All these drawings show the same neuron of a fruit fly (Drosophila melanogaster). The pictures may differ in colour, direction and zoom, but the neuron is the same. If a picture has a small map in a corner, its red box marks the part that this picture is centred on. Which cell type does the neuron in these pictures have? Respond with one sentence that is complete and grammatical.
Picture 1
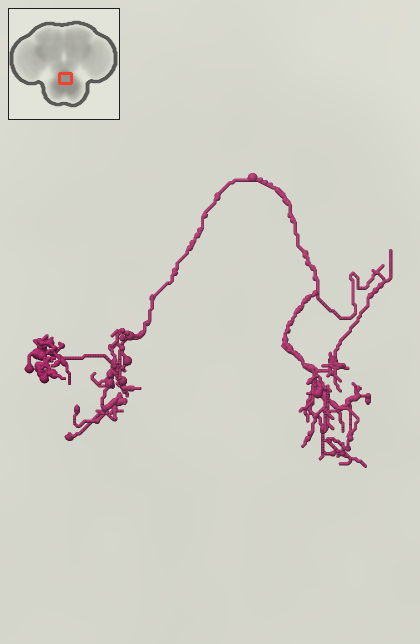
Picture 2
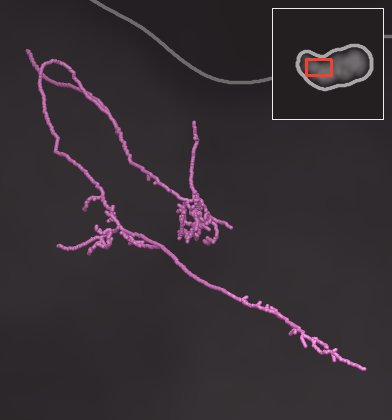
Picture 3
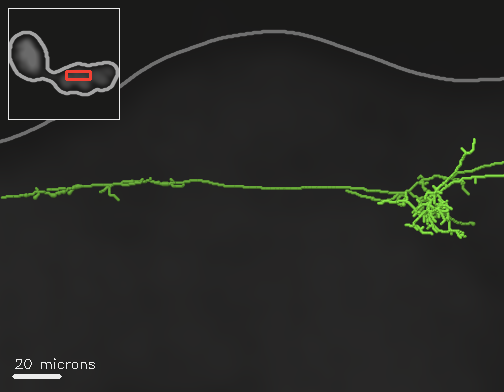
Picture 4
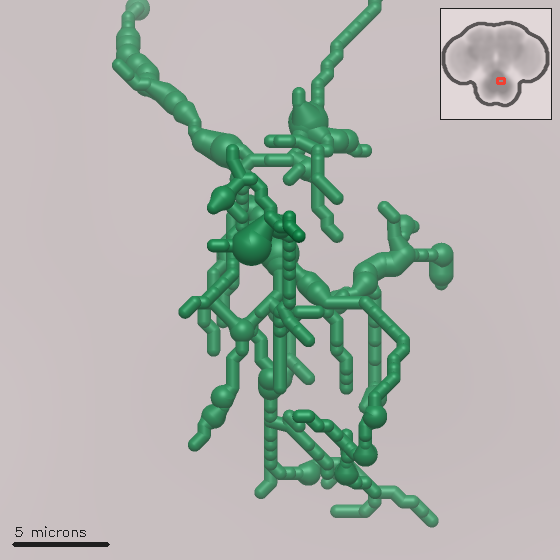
With respect to cell type, this neuron is IN06A123.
